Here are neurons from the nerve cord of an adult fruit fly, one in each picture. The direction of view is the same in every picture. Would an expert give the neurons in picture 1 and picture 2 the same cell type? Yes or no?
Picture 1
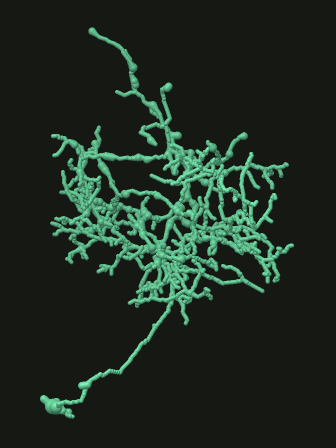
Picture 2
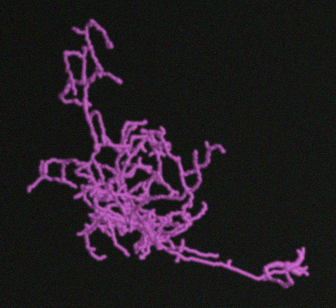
yes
